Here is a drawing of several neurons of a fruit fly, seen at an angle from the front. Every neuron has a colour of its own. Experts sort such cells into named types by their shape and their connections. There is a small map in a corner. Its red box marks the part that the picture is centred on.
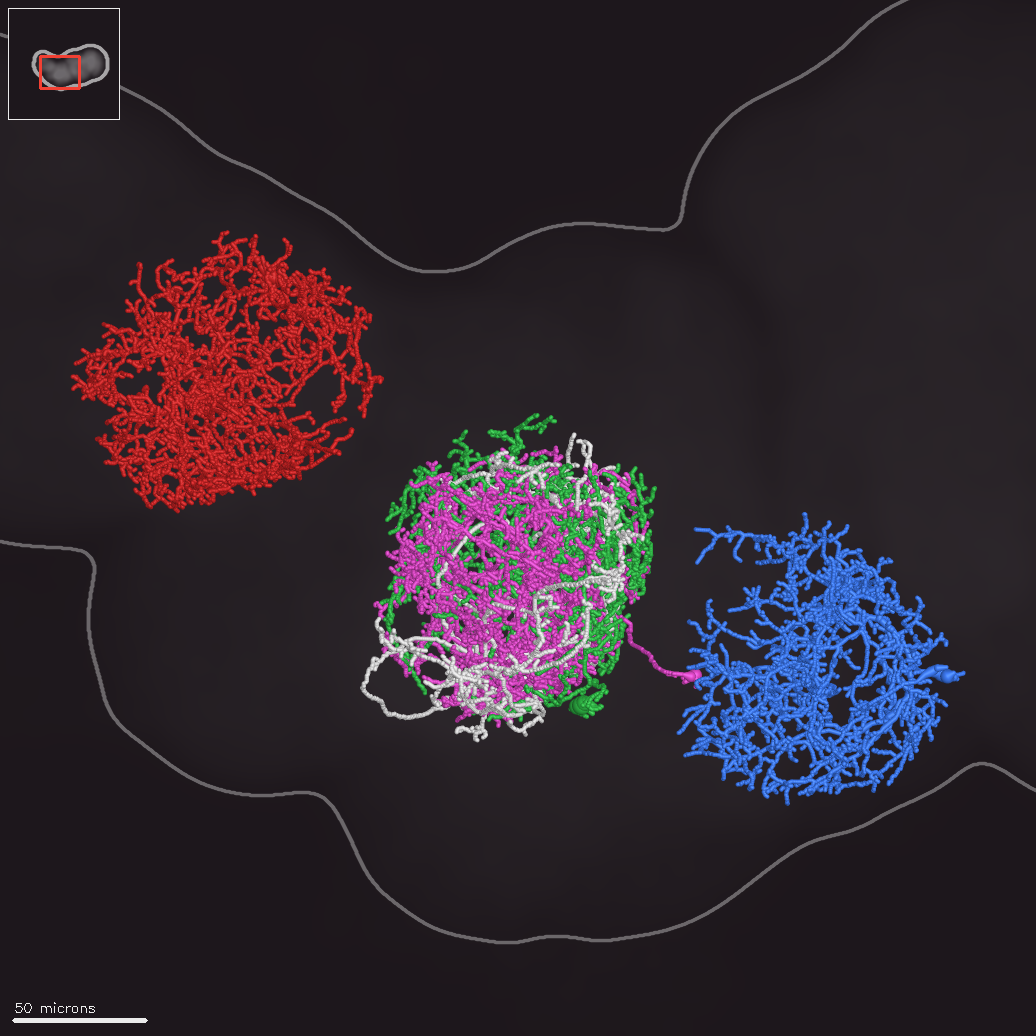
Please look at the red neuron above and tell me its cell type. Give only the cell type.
IN09A003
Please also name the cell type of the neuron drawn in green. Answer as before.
IN08A005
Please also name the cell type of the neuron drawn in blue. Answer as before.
IN08A007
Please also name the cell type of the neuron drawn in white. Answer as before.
IN04B011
